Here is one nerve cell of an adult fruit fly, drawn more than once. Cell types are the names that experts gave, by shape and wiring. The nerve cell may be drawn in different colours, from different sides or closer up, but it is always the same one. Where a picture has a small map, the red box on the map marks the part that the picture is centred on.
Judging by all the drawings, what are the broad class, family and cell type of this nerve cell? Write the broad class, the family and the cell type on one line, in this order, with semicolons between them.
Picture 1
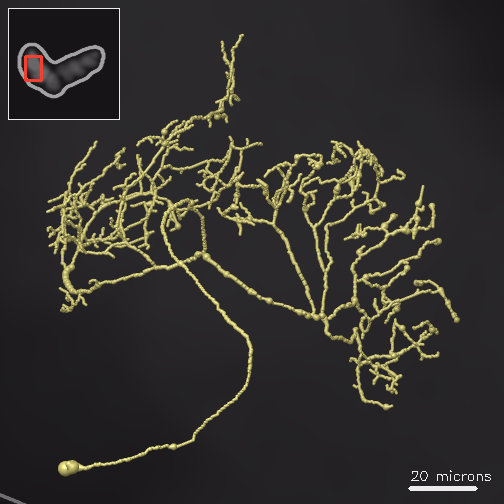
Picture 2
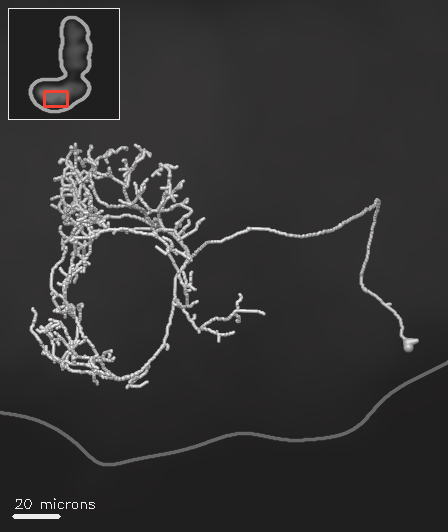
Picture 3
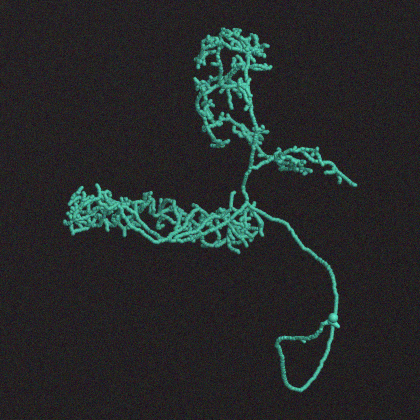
central-brain intrinsic neuron; hemilineage LALv1_dorsal; FB5N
